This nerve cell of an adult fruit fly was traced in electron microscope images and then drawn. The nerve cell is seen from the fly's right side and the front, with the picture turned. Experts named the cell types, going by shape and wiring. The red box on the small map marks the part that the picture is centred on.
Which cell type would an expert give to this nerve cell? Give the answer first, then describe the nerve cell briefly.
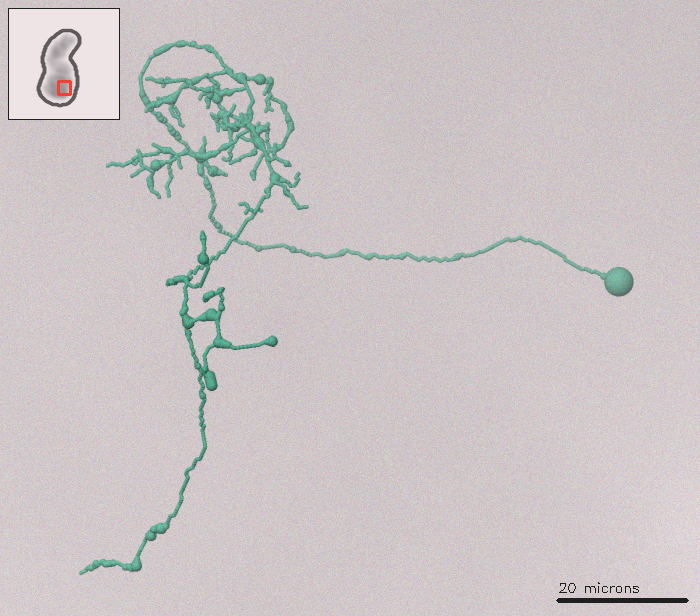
It is of cell type FC1C_a. This is a central-brain intrinsic neuron. The cell body is on the right of the picture. By the scale bar it is about 85 microns wide in this view. The picture shows dozens of branch ends.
